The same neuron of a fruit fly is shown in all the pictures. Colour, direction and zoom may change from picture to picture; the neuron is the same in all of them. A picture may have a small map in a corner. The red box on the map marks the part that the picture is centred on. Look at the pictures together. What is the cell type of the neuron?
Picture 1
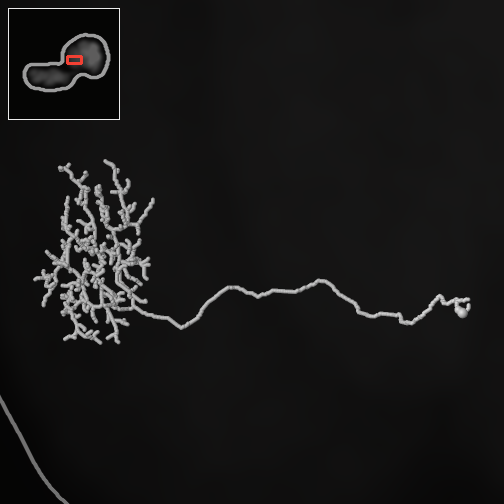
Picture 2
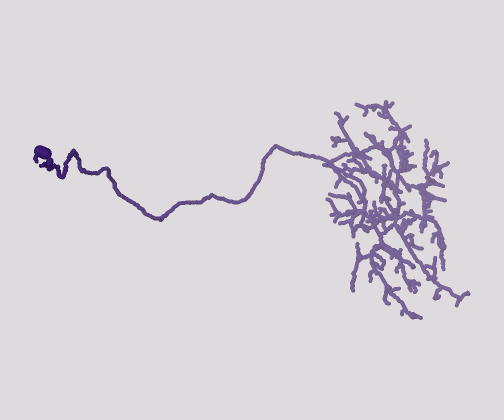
Cm11a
